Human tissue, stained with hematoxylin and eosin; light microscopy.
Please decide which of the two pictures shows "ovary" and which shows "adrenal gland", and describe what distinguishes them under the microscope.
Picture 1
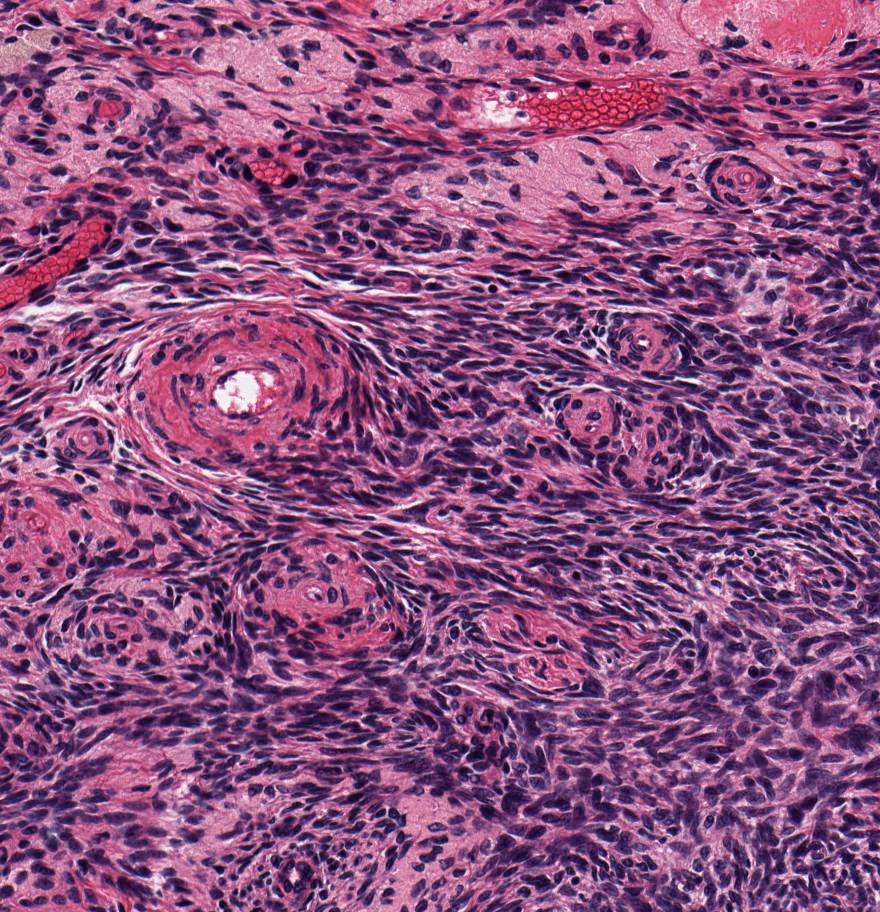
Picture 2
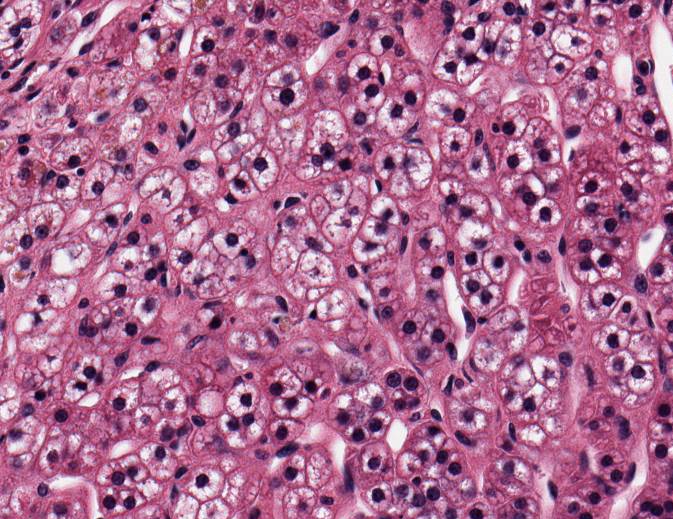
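Let's begin with the names: picture 1 is ovary, and picture 2 is adrenal gland. In picture 1, follow the spindle cells as they stream in fascicles curving around several concentric whorls across the field. Smaller whorls with pink eosinophilic centres are scattered through the middle and lower field. The nuclei are elongated, oval and dark-staining, and the cell borders are poorly defined. Thin-walled vessels packed with red blood cells lie along the top and left edge. Now turn to picture 2: most cells have pale, foamy cytoplasm filled with many small clear vacuoles, and thin pink membranes sharply outline the boundaries between them. Toward the left, some cells have more solid pink cytoplasm with fewer vacuoles. Between the cords run thin-walled capillary channels lined by flattened nuclei.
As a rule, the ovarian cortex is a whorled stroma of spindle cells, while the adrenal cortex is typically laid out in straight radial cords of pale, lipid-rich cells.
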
